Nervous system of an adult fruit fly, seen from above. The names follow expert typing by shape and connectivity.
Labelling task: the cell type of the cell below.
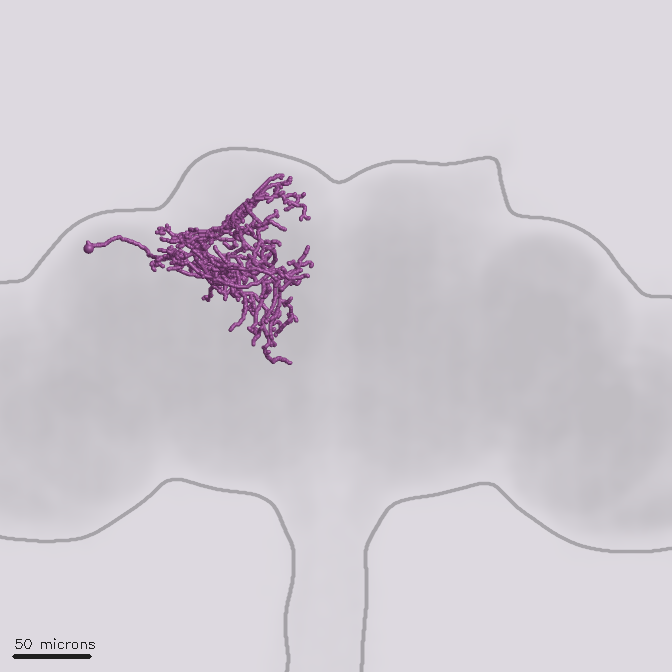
SIP004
